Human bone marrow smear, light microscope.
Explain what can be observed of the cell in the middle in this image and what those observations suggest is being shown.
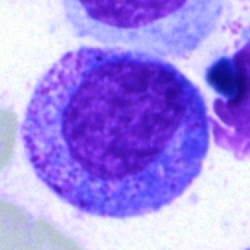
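Chromatin purple, finely textured, no dense dark clumps. Cytoplasm blue, with reddish-purple granules scattered through it. Granules most crowded along the left edge of the cytoplasm. Promyelocyte.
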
